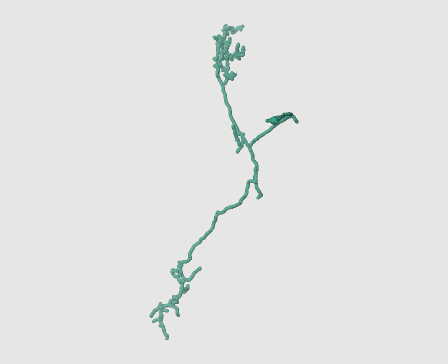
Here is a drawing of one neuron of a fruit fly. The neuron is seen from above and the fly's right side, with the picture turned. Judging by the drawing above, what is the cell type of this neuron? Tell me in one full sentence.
Cell type CB1148 is what this neuron is.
